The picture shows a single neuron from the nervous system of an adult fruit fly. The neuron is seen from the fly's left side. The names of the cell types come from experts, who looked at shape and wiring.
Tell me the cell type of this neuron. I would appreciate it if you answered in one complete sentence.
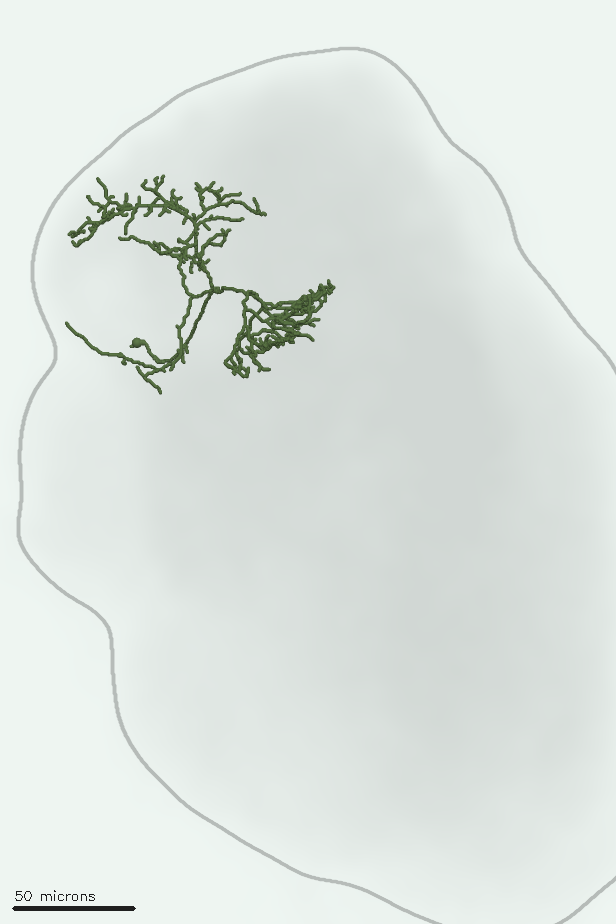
The cell type FB5X includes this neuron.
